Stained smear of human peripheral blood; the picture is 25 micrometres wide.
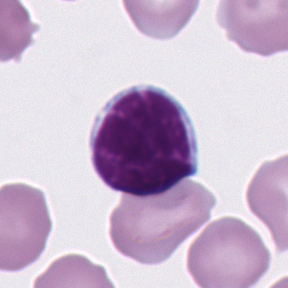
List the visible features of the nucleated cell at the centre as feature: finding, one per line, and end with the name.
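Nucleus: round, about 9 micrometres across, filling nearly the whole cell
Cytoplasm: thin pale blue rim, mostly along the upper and right edges
Chromatin: dense, dark purple, in coarse clumps separated by paler streaks
Outline: smooth and rounded
Name: typical lymphocyte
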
